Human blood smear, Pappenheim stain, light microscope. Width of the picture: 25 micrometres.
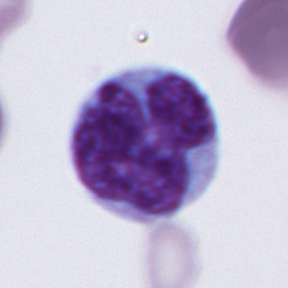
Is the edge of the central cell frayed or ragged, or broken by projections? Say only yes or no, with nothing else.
No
